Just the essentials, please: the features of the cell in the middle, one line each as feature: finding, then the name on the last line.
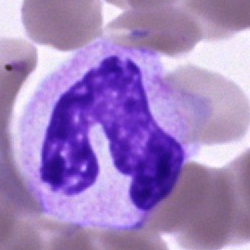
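Outline: round, smooth
Nucleus: curved band, inverted U, both limbs pointing downward
Lobes: none; band not pinched by thin strands
Chromatin: dark purple, coarsely clumped
Name: band neutrophil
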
